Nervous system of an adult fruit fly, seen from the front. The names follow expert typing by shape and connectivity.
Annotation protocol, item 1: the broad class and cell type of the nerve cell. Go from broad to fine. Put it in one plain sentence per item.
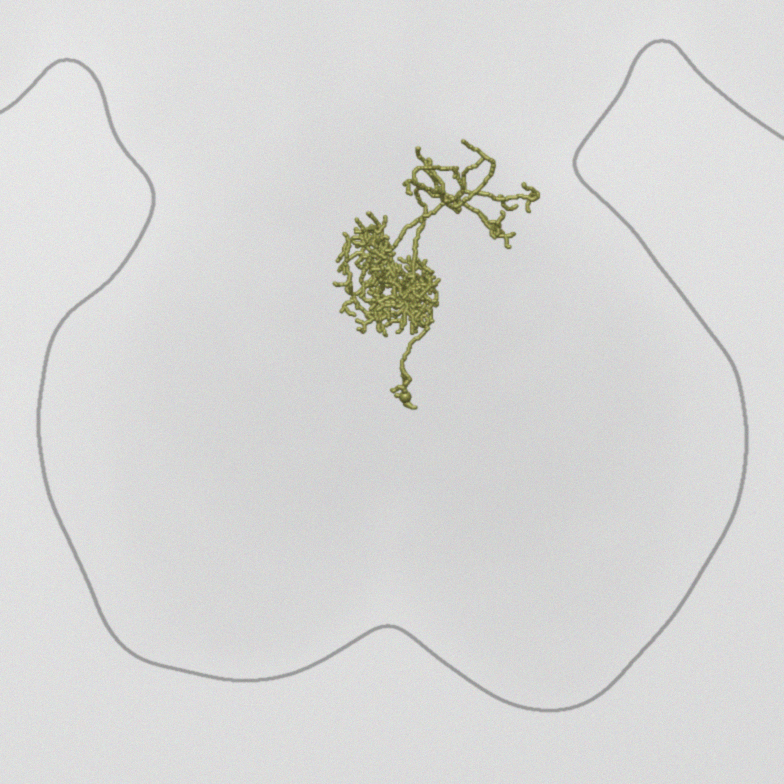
A nerve-cord intrinsic neuron, type INXXX334.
